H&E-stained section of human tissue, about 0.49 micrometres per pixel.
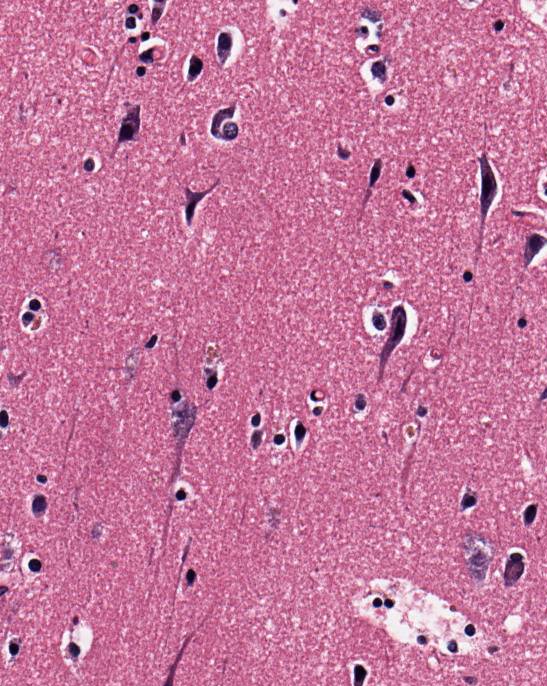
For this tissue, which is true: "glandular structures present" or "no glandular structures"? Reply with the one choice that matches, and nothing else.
No glandular structures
